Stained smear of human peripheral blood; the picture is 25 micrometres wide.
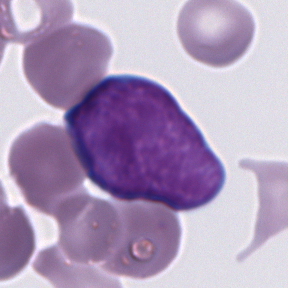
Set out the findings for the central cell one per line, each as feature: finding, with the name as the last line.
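Cytoplasm: thin rim, deep blue
Chromatin: fine, evenly spread, no coarse dark clumps
Granules: none seen in the cytoplasm
Surface: no hair-like projections
Name: myeloblast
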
